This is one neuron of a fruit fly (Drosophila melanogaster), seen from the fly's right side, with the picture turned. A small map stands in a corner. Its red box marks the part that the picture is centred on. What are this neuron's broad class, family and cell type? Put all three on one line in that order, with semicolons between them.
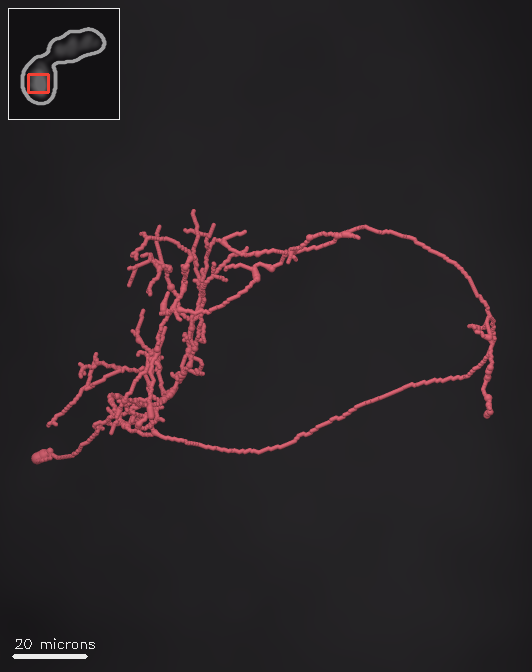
central-brain intrinsic neuron; hemilineage AOTUv3_ventral; LAL090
